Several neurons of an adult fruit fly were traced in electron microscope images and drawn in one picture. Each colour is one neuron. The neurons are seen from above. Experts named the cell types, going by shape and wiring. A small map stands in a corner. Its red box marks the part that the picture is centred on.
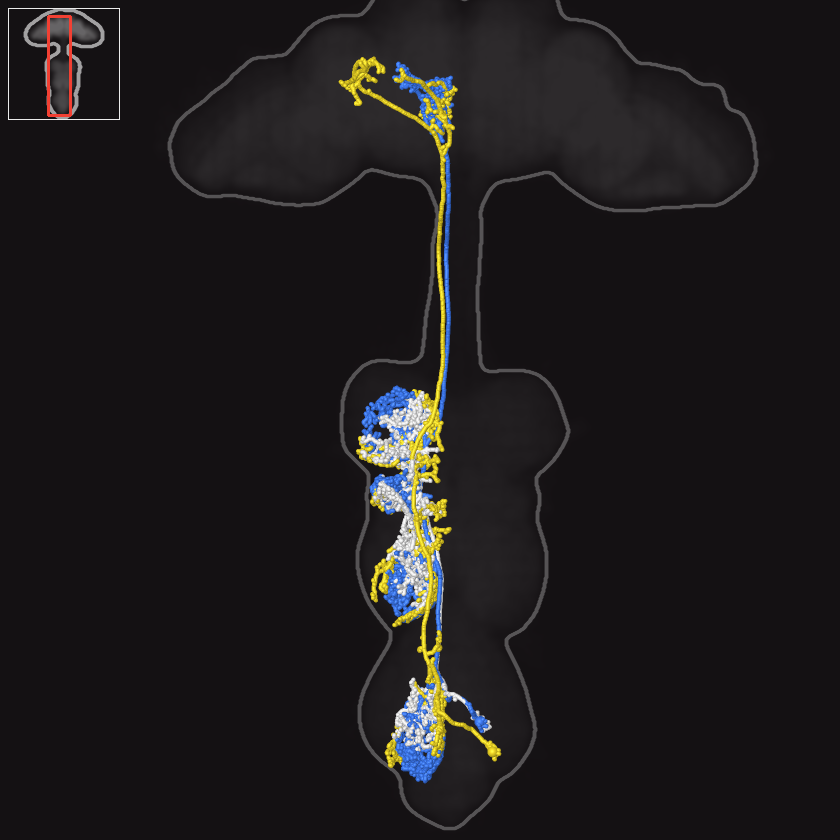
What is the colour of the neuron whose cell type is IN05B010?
white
